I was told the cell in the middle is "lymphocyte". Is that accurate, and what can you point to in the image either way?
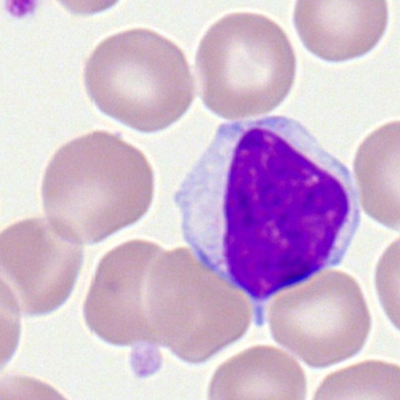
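Lymphocyte fits this cell. What settles it is the chromatin, dark purple and coarsely clumped.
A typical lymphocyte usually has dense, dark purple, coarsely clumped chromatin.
Only the cytoplasm leans towards monocyte: it forms a broad crescent on the left side of the nucleus.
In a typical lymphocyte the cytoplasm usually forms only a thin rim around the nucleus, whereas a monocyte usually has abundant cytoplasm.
The cytoplasm is pale blue, deeper blue at the edge; the outline is angular, with a short thin tail at the bottom and red cells pressing on several sides.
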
